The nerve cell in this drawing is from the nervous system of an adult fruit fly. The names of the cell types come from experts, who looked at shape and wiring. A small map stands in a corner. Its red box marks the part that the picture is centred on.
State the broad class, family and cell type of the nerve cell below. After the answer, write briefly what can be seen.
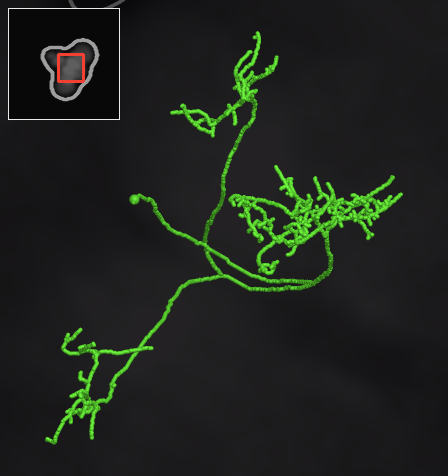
This is a central-brain intrinsic neuron. Its family is hemilineage DM1_antero_dorsal. Its cell type is CRE096. Dozens of branch ends can be seen. In this view it is about as wide as it is tall.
